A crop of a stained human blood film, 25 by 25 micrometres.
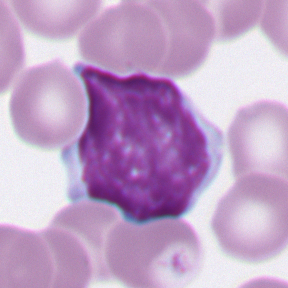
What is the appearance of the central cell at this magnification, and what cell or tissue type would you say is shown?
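Working through the cell in order, the outline comes first: angular and irregular, built from several straight stretches rather than a smooth curve. Next, the nucleus is a single unlobed mass with an angular outline, filling about 80% of the cell's area. Its chromatin is dense and dark purple, broken by small scattered pale specks and streaks. The cytoplasm is only a thin pale blue-grey rim around the nucleus. Finally, the name: typical lymphocyte.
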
